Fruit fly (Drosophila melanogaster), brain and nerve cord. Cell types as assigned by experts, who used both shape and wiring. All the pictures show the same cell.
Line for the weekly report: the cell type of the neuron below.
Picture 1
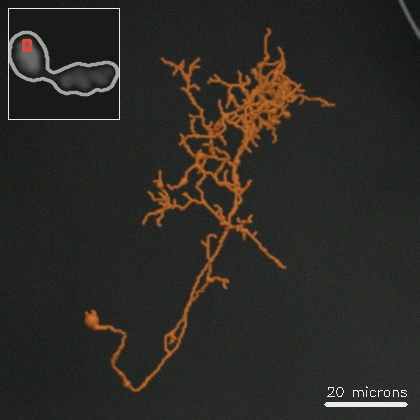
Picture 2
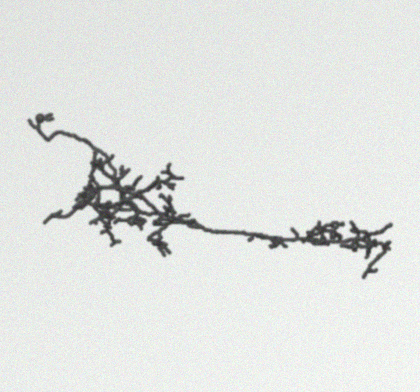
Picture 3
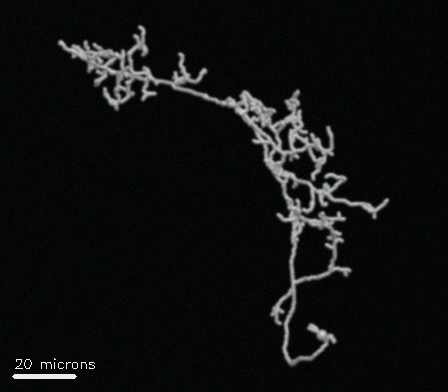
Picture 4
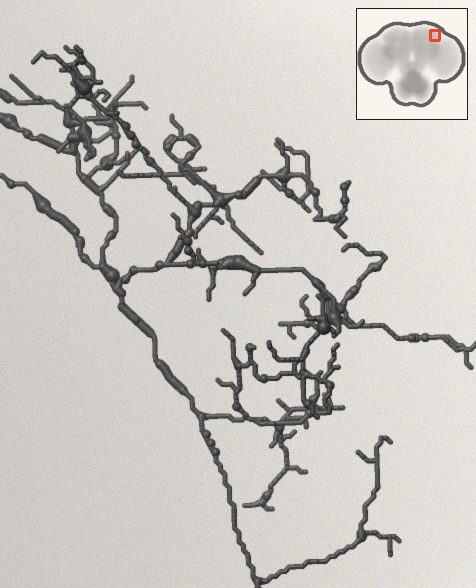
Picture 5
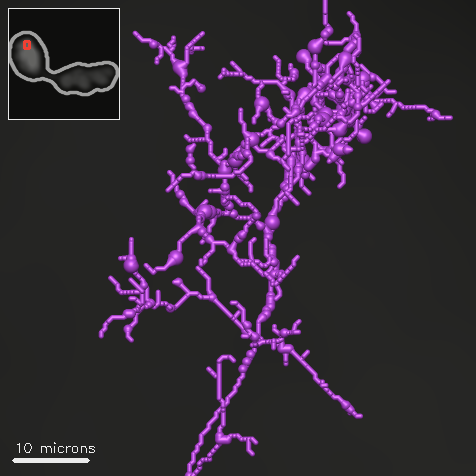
CB4151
